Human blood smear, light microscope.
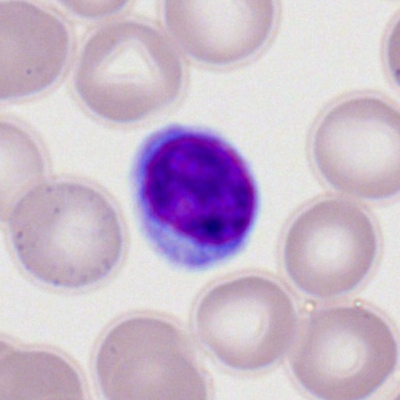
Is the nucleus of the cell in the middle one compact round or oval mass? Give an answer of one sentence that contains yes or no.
Yes, within this cell the nucleus forms one compact mass that is round or oval.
